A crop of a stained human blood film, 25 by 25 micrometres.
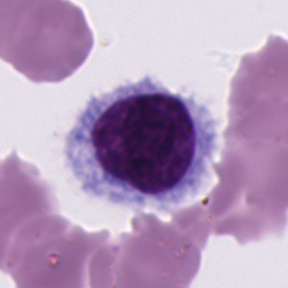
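Hairy cell, centre of a stained peripheral blood smear. A rim of pale blue cytoplasm surrounds the nucleus on all sides and contains no pink or red granules. No nucleoli are seen in the nucleus.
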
